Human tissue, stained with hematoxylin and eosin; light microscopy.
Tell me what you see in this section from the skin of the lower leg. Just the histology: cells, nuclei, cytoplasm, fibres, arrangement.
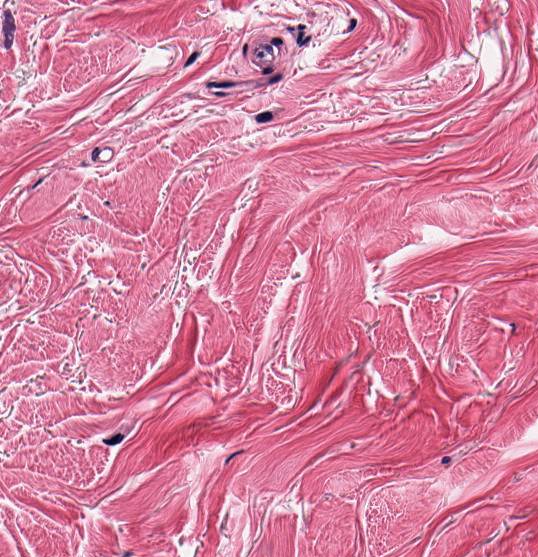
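Look first at the thick pink fibre bundles filling the whole field; notice how they interweave in many different directions. Where a bundle is cut lengthwise, you can follow fine wavy fibrils along it. The nuclei are few: small, dark, elongated, scattered between the bundles. Near the top centre sits a small vessel whose wall is layered concentrically.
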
